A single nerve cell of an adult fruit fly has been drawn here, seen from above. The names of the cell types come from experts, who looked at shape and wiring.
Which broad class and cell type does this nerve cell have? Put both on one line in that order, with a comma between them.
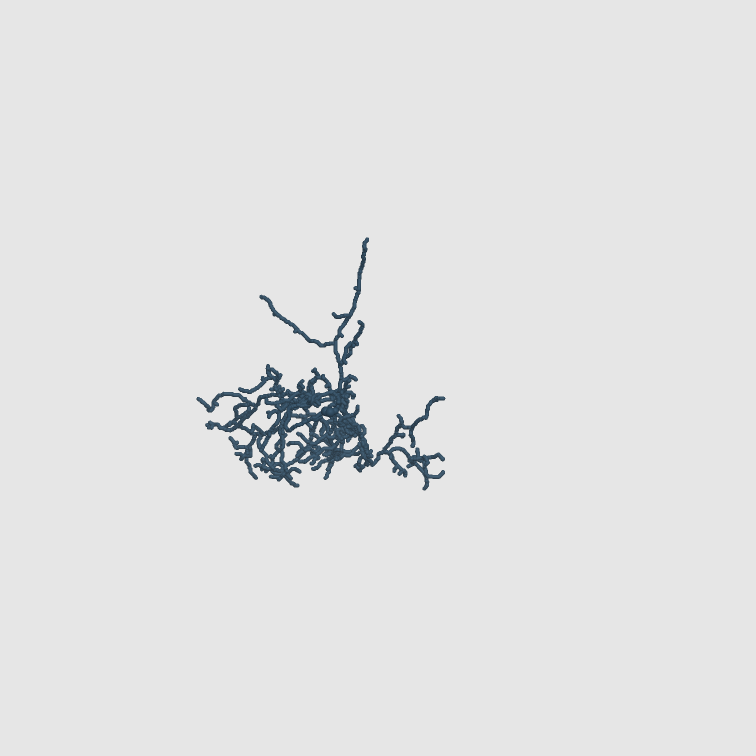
central-brain intrinsic neuron, IB050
